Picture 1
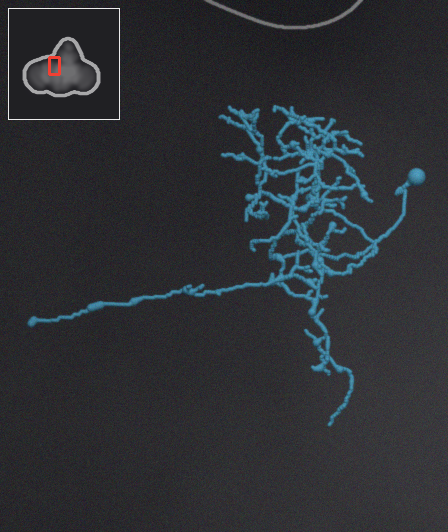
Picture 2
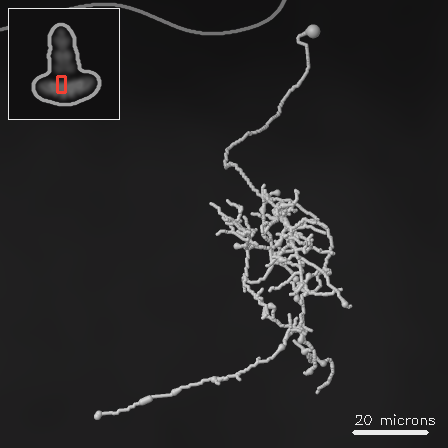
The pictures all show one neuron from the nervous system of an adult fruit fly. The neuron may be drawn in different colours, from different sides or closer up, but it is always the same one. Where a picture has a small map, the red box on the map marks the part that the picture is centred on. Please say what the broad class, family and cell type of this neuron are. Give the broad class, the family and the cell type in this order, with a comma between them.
central-brain intrinsic neuron, hemilineage DM4_dorsal, SMP408_c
